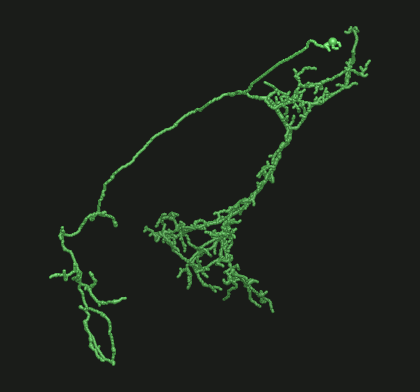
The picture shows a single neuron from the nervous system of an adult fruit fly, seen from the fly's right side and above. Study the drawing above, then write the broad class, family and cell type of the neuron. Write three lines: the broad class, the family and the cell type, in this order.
central-brain intrinsic neuron
hemilineage SMPad2
VES200m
